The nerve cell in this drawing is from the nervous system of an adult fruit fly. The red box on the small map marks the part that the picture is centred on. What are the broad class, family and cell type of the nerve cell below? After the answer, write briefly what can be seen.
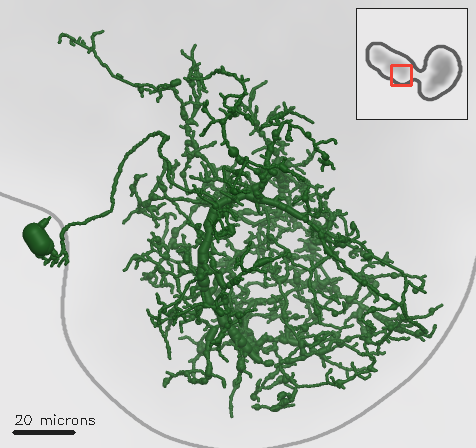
Its broad class is nerve-cord intrinsic neuron. The family is hemilineage 03A. The cell type is IN03A006. The cell body is on the left of the picture. By the scale bar it is about 140 microns wide in this view. The picture shows more than a hundred branch ends.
